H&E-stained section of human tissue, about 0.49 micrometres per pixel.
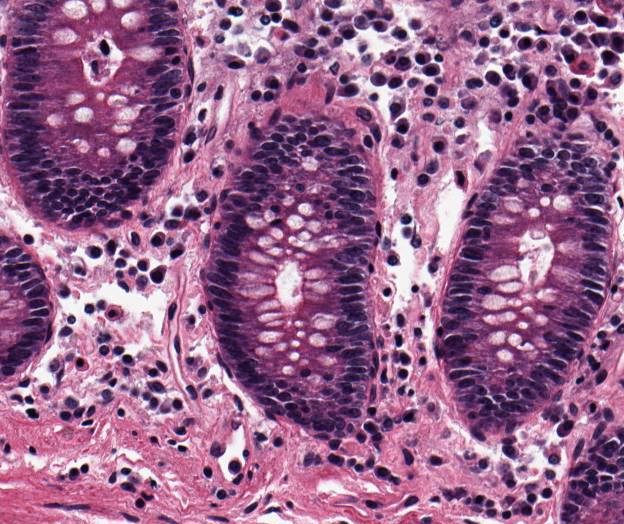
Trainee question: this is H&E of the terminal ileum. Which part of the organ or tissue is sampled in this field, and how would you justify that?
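Each of these glands is an intestinal crypt. They are lined by a single layer of tall columnar cells whose elongated dark nuclei crowd toward the outer edge, while pale rounded goblet-cell mucin vacuoles sit around the lumen. The central lumen is small and narrow.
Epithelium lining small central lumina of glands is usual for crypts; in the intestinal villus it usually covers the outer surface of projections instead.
Between the glands the stroma is densely packed with small round cells with dark round nuclei, many of them plasma cells and lymphocytes.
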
